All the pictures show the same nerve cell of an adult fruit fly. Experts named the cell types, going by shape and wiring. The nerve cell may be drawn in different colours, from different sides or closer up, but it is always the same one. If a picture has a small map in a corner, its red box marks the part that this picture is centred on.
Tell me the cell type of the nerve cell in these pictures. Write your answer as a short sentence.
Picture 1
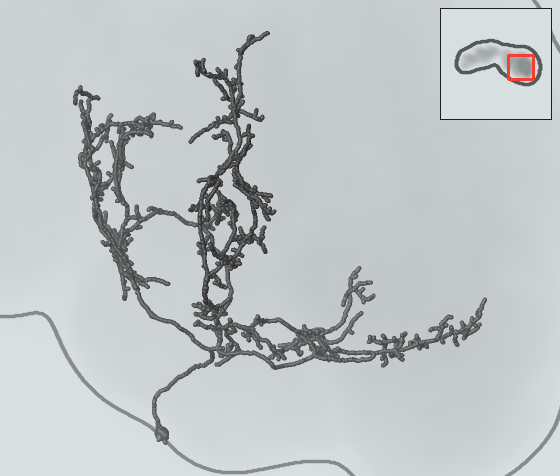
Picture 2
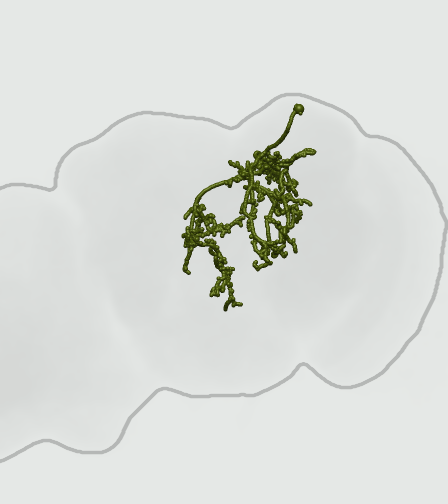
The cell type is PLP246.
